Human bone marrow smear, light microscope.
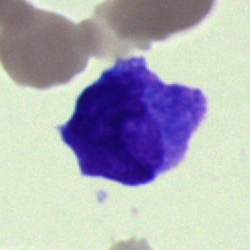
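Blast with an irregular outline, several short, blunt angular bumps set around its edge. The whole cell stains a deep blue-violet, and no distinct pale rim of cytoplasm separates from its dark mass. The right part is a lighter, more mottled purple than the darker left part.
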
